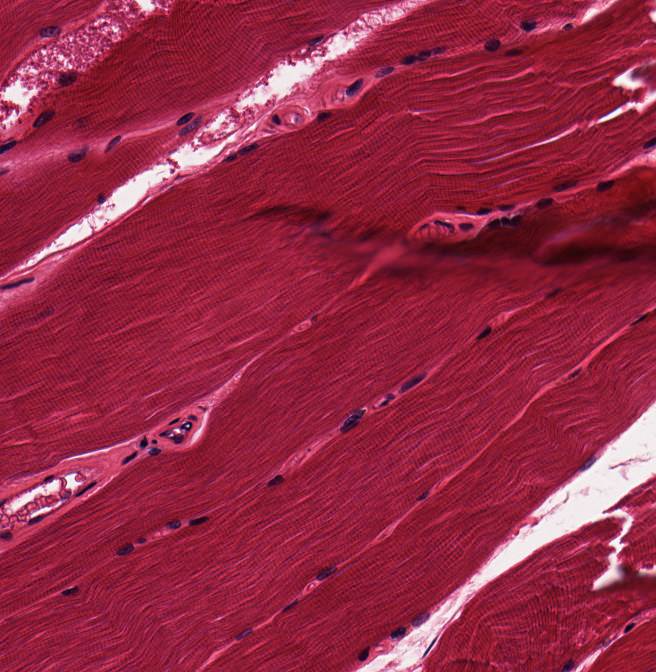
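Skeletal muscle, haematoxylin and eosin stained section. The long fibres run in parallel diagonally across the whole field, from lower left to upper right. Have a look at where the nuclei sit: at the edges of the fibres, not in their centres, and they're elongated, dark and lined up with the fibre length. The fibre cytoplasm stains deep red all the way through.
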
